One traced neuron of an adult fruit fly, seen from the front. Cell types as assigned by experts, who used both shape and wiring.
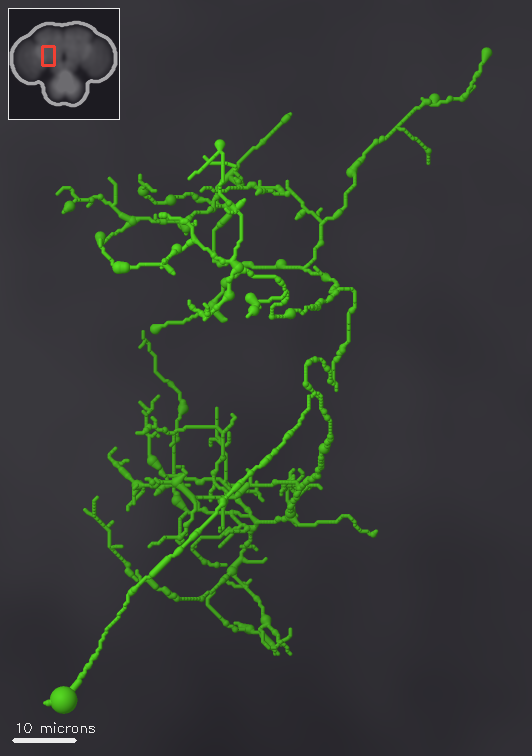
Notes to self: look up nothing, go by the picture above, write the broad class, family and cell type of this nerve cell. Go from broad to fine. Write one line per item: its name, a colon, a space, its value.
broad class: central-brain intrinsic neuron
family: hemilineage LALa1_anterior
cell type: WED015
